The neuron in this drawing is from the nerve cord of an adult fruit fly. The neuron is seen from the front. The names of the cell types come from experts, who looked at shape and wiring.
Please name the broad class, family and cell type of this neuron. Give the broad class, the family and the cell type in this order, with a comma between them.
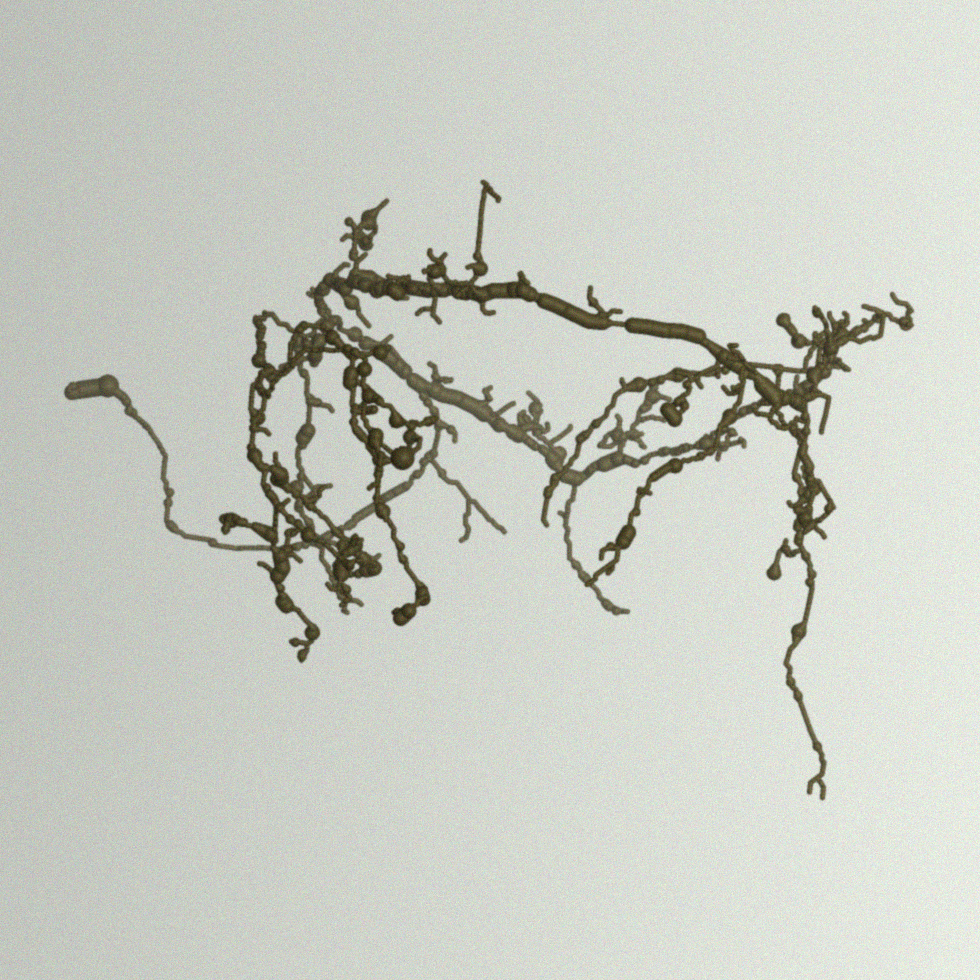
nerve-cord intrinsic neuron, hemilineage 03A, IN03A069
